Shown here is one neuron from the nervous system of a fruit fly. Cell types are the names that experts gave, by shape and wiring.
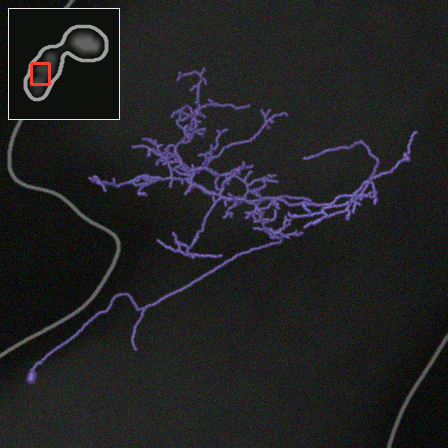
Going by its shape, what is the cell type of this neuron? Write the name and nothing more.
IN03A091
